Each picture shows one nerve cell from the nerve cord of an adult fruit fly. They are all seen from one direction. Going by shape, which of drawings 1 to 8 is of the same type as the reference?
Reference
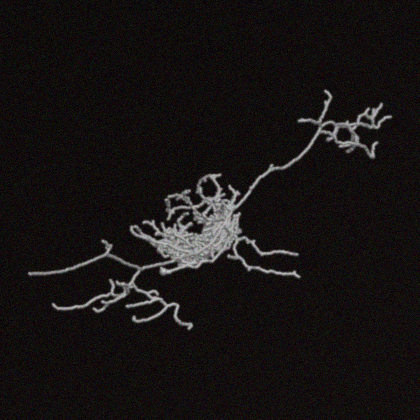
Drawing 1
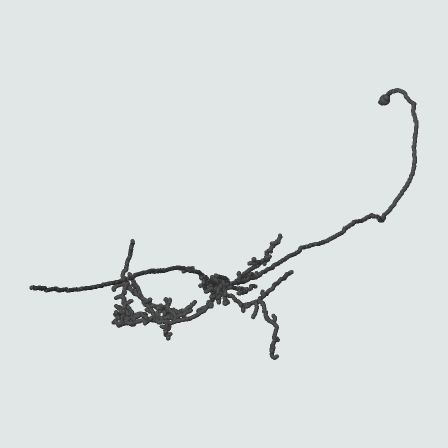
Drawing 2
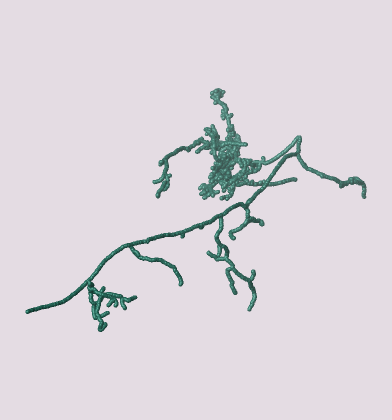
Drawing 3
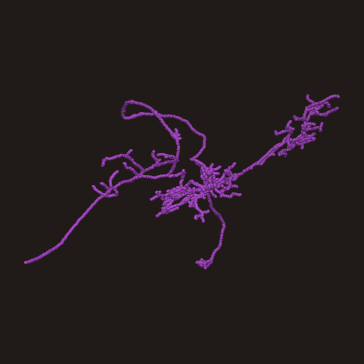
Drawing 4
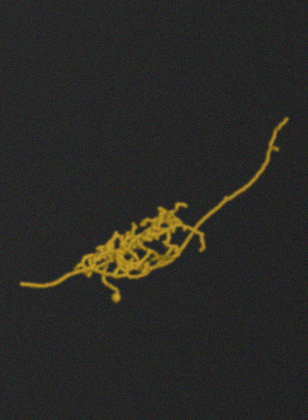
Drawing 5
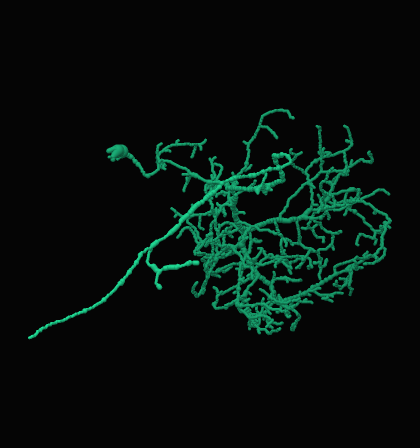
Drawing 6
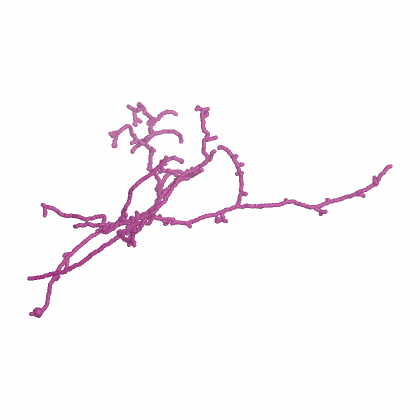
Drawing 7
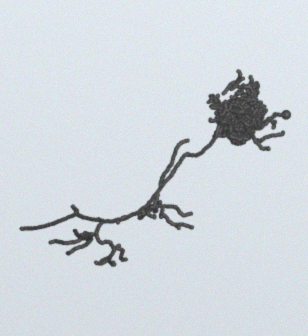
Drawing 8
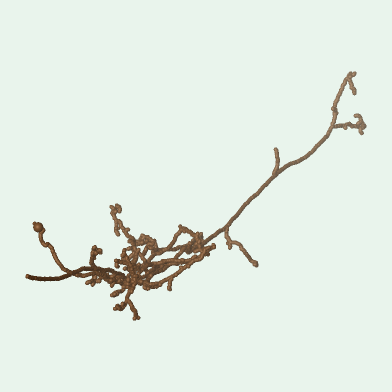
Drawing 7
